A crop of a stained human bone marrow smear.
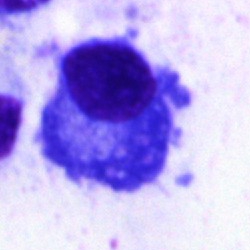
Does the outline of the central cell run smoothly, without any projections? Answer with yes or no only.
No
